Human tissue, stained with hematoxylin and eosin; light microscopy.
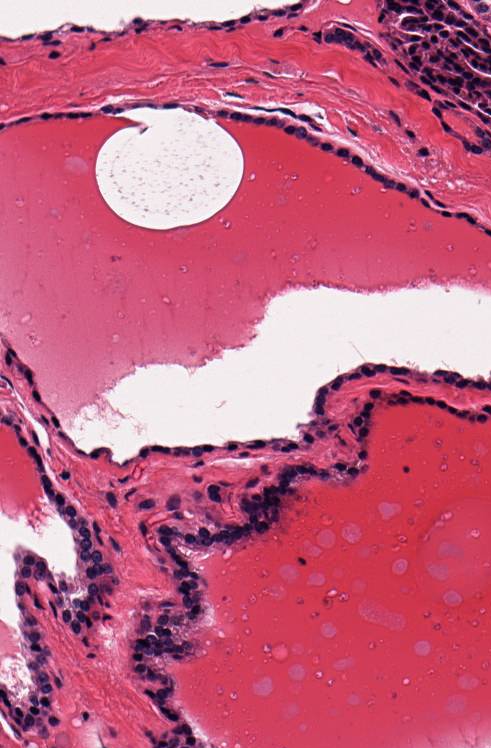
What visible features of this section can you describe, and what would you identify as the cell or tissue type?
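Item one: large dilated spaces filled with homogeneous pink material take up most of the field. Item two: a single layer of flattened cells with dark nuclei lines the upper space. Item three: a dense cluster of small dark round nuclei sits in the top right corner. Item four: the pink material in the lower right space contains many small round pale vacuoles. This is thyroid.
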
